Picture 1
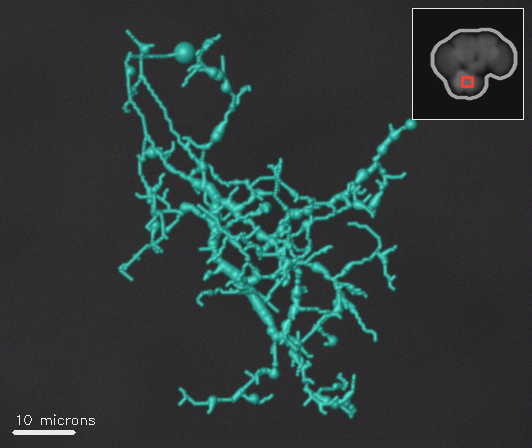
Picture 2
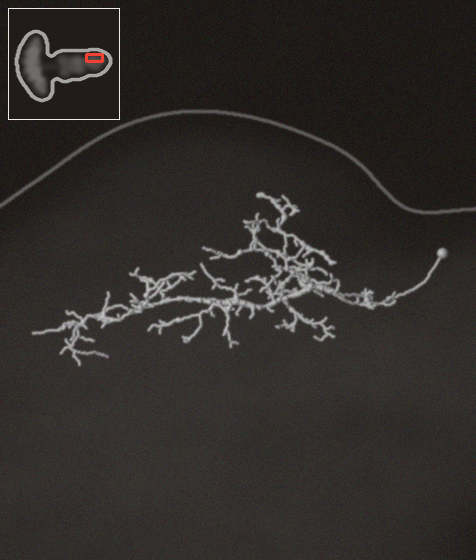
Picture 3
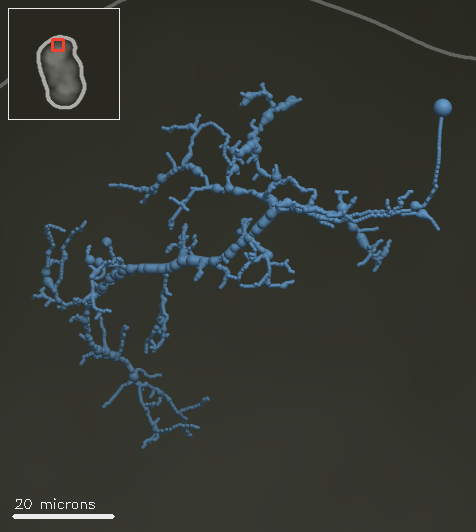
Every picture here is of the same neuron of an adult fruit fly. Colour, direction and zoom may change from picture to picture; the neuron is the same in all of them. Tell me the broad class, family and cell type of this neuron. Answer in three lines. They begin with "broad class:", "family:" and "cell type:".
broad class: nerve-cord intrinsic neuron
family: hemilineage 20A.22A
cell type: IN20A.22A054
